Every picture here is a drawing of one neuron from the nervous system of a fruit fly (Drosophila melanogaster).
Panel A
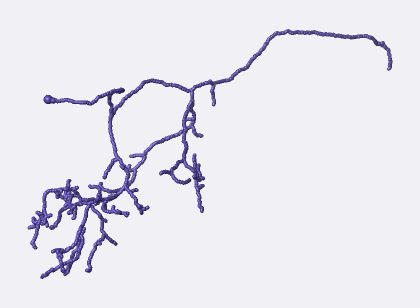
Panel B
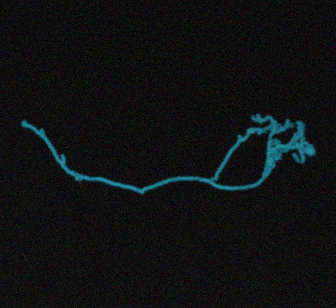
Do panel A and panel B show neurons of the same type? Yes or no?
yes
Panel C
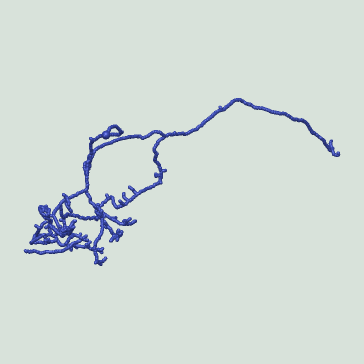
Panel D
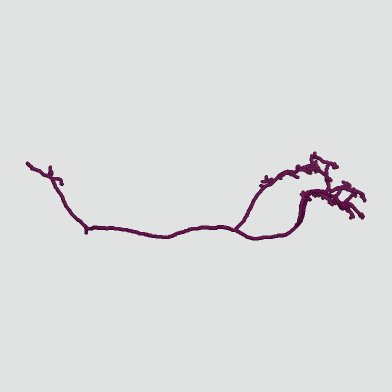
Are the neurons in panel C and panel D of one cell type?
no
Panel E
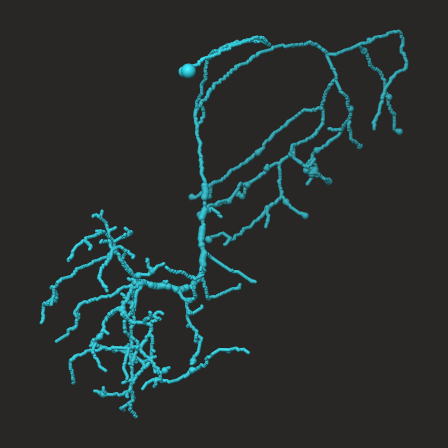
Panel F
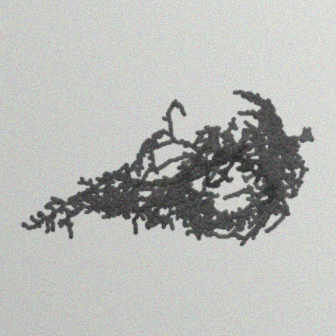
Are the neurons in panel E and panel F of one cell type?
no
